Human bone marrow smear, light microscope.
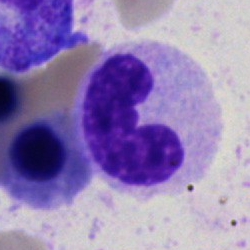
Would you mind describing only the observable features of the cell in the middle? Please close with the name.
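Nucleus curved into a C or kidney shape, notch opening to the right. Nucleus placed toward left side of cell; most cytoplasm on the right. Chromatin dark purple, coarsely clumped. Cytoplasm with only faint fine granularity, no coarse dark granules. Band neutrophil.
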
